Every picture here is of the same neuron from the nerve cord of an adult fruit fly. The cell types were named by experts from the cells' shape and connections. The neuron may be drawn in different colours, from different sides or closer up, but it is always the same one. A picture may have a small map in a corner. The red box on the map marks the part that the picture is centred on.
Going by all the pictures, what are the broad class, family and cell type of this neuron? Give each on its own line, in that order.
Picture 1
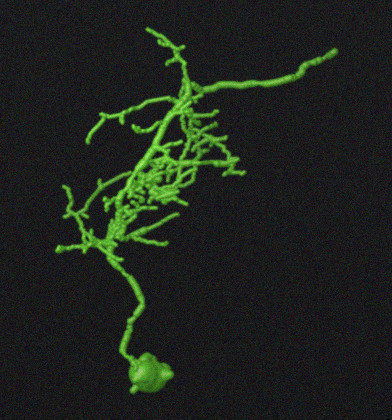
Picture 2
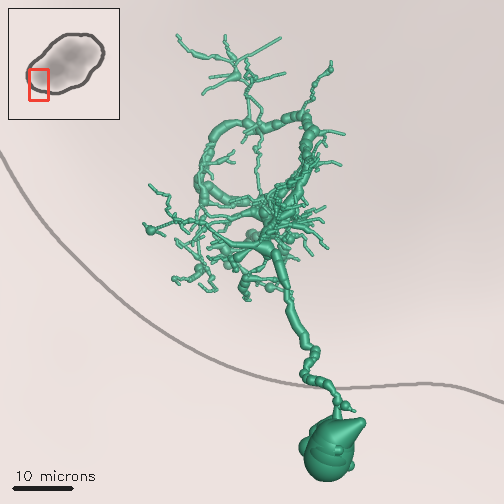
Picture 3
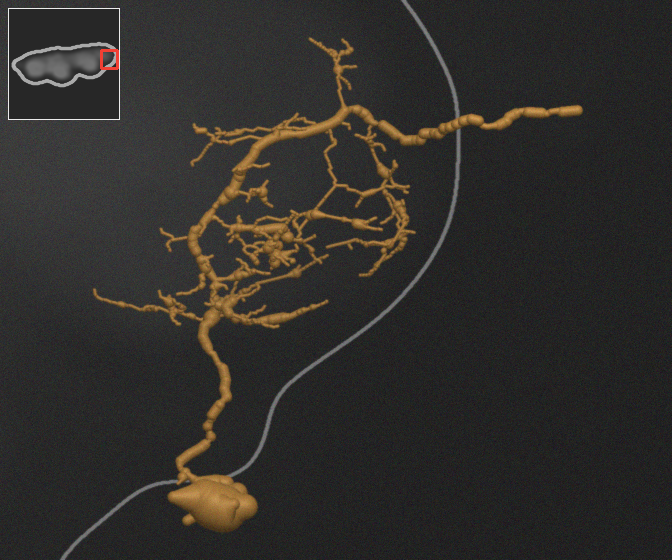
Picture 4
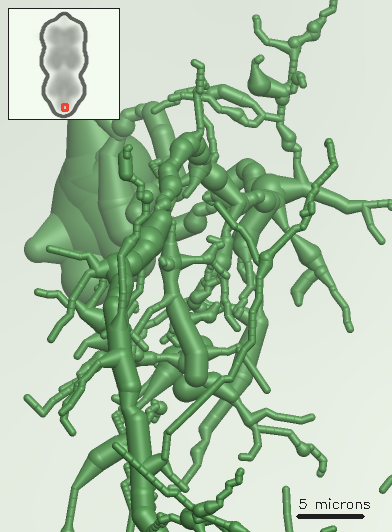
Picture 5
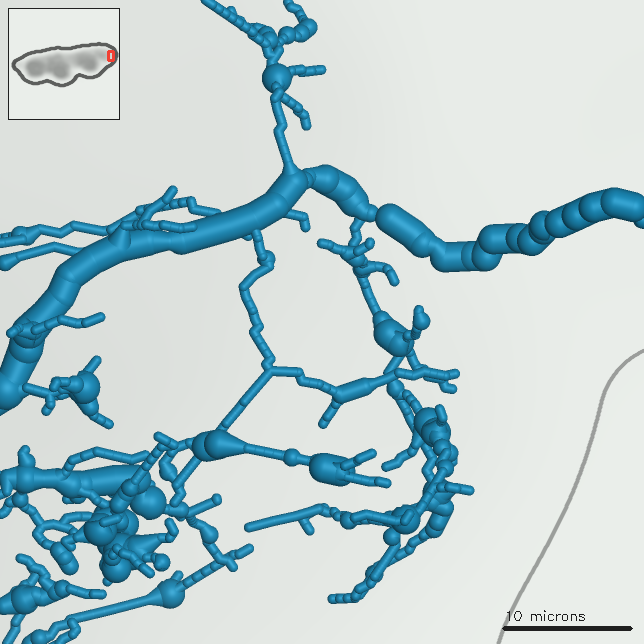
motor neuron of the nerve cord
MNad
MNad03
